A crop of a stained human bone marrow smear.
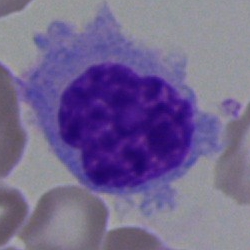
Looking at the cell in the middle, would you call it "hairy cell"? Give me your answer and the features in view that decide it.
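This one has an irregular rather than round outline, with short ragged cytoplasmic projections off the border, including a pointed one at the top. Its chromatin is dark purple and clumped with paler patches between, and the pale lilac-blue cytoplasm, with no distinct granules, is wider on the upper left than on the right.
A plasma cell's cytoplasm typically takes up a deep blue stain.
That pale lilac-blue tells against plasma cell.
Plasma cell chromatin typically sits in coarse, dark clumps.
So the clumping doesn't count against plasma cell.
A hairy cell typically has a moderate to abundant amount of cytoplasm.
So yes, hairy cell fits.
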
